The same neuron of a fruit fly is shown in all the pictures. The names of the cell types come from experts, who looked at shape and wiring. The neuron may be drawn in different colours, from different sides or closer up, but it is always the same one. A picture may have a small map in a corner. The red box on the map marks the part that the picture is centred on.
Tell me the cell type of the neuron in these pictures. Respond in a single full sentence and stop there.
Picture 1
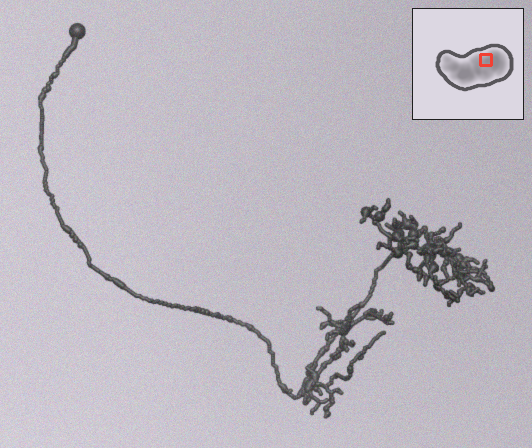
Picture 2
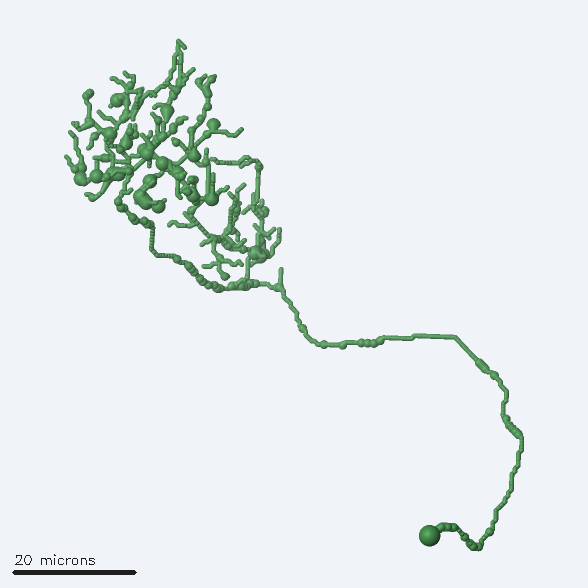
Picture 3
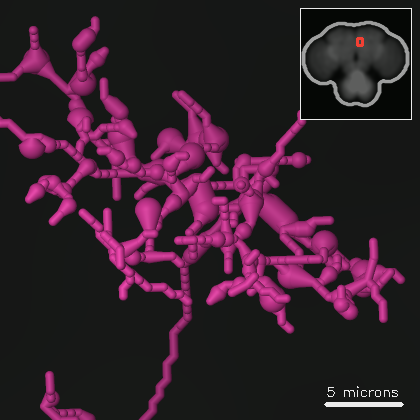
This neuron is typed as vDeltaE.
